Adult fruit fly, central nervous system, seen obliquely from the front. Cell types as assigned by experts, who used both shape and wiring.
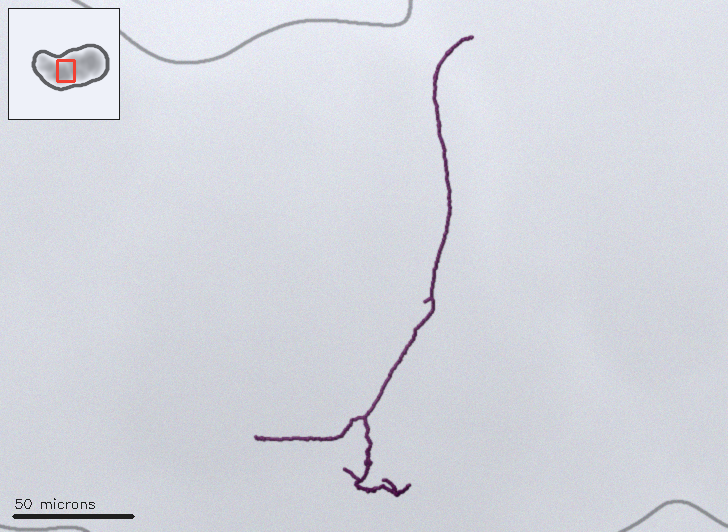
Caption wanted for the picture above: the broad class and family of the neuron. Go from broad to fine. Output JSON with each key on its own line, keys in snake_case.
{
 "broad_class": "sensory neuron entering the nerve cord",
 "family": "class mechanosensory tactile"
}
